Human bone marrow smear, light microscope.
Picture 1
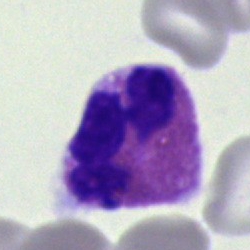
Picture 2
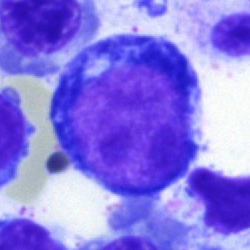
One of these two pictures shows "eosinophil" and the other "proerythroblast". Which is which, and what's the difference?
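Picture 1 shows an eosinophil; picture 2 shows a proerythroblast. In the eosinophil, the nucleus runs along the left and upper side of the cell, and its chromatin is dark purple and coarsely clumped, with no nucleoli visible.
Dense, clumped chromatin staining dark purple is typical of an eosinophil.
Red cells lie close to the eosinophil but do not overlap it. The proerythroblast has a roughly round outline, and its edge is slightly irregular, with small bumps. Its cytoplasm shows no distinct granules, only a small pale clear area at the upper left. A small dark round body touches the lower left edge of the proerythroblast.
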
